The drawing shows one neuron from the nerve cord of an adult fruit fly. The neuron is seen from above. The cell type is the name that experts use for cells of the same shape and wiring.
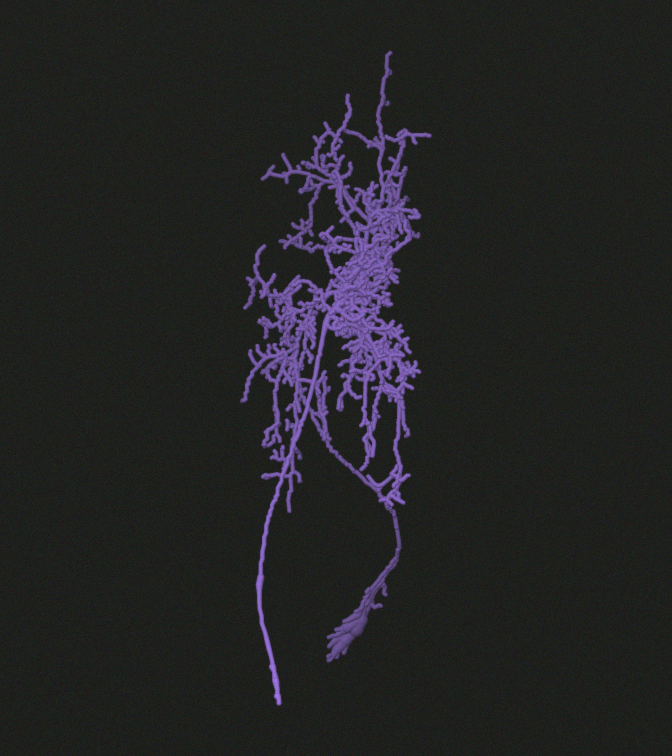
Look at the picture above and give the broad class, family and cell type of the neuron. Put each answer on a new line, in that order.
motor neuron of the nerve cord
hemilineage 03B
MNad41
